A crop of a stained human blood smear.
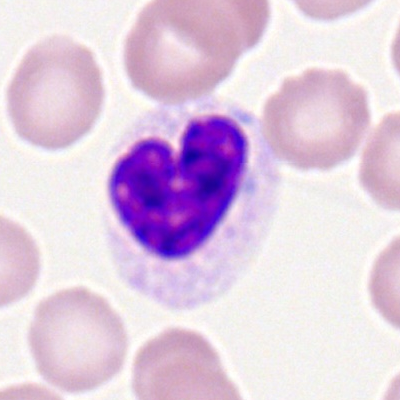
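Band neutrophil, central cell. Nucleus: single mass, notched at upper edge, heart or kidney shape; no nucleoli seen. Cytoplasm: very pale, nearly colourless, faint lilac-grey tint. Granules: fine, faint, pinkish-lilac, scattered through cytoplasm.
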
